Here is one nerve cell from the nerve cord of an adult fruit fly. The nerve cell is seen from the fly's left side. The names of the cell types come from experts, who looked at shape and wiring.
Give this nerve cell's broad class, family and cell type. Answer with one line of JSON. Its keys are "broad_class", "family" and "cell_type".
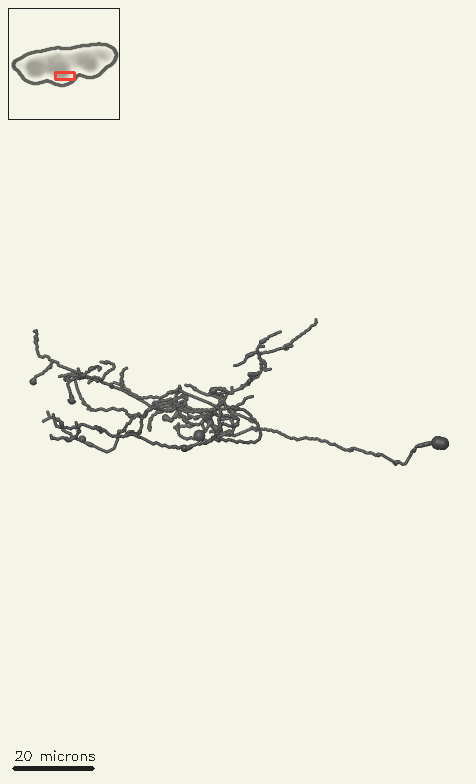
{"broad_class": "nerve-cord intrinsic neuron", "family": "hemilineage 01B", "cell_type": "IN01B080"}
